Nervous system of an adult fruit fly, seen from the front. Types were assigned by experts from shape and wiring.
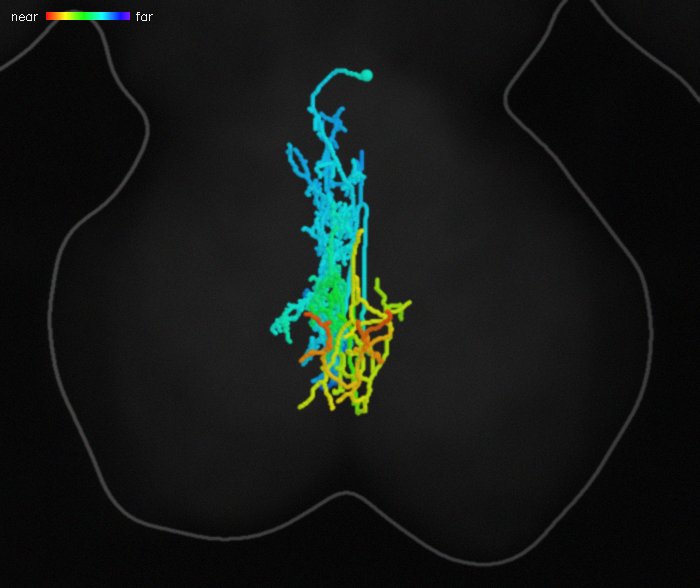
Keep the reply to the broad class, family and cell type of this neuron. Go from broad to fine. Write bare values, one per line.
nerve-cord intrinsic neuron
hemilineage 23B
IN23B011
